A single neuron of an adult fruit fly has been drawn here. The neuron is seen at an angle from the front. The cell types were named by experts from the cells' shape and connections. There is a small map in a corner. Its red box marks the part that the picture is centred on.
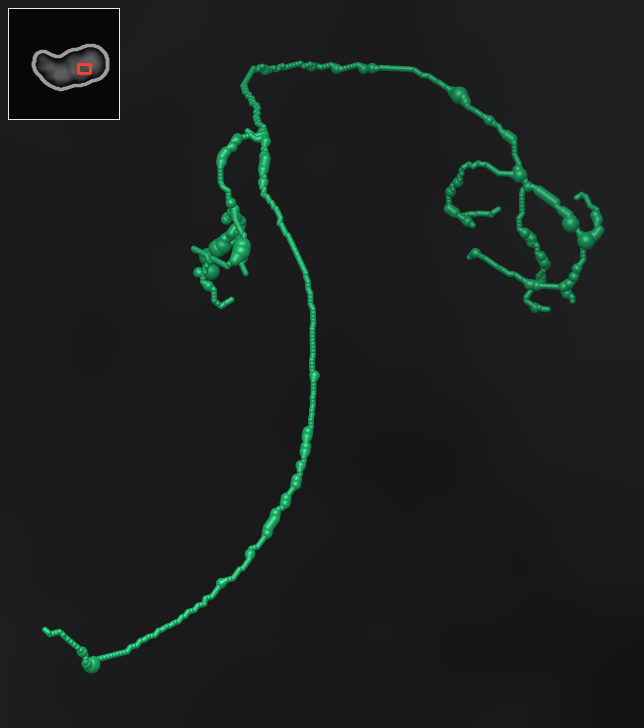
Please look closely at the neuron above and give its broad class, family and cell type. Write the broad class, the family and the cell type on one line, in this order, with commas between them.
sensory neuron entering the brain, class olfactory, ORN_DM2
